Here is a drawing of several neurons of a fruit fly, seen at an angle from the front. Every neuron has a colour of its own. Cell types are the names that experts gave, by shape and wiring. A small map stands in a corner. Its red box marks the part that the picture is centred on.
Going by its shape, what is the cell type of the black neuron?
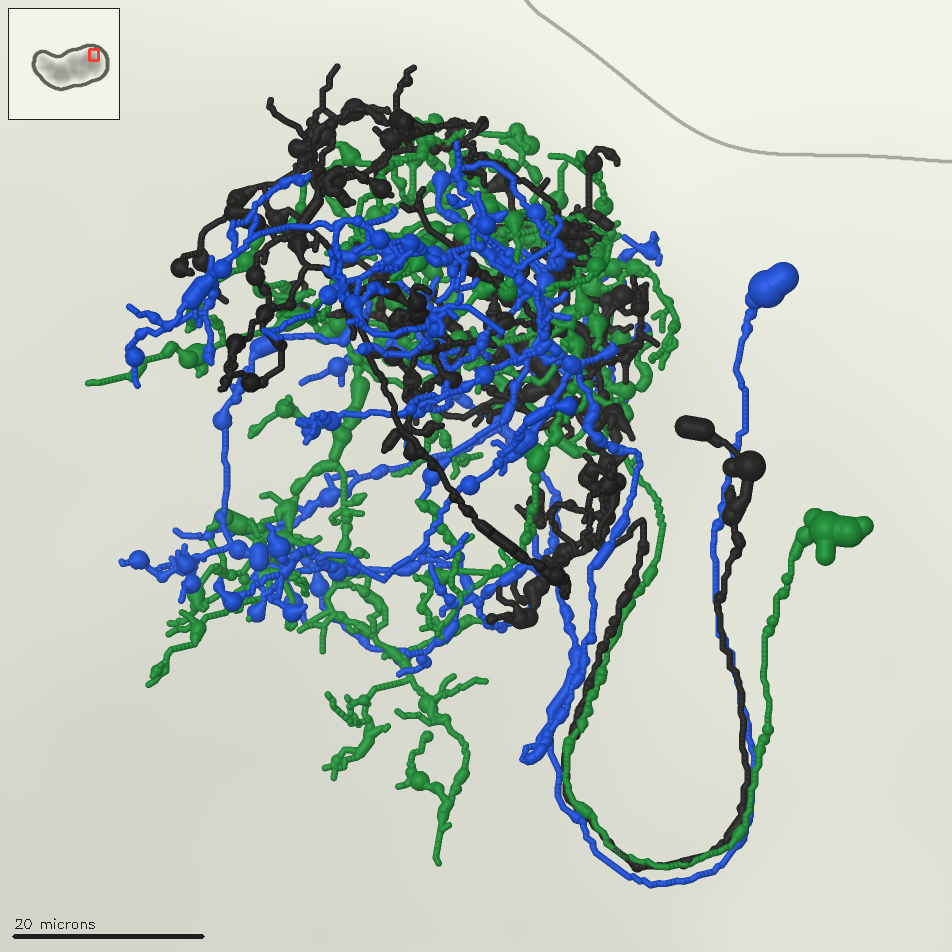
LHAV4a1_b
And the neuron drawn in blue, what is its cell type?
CB2038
